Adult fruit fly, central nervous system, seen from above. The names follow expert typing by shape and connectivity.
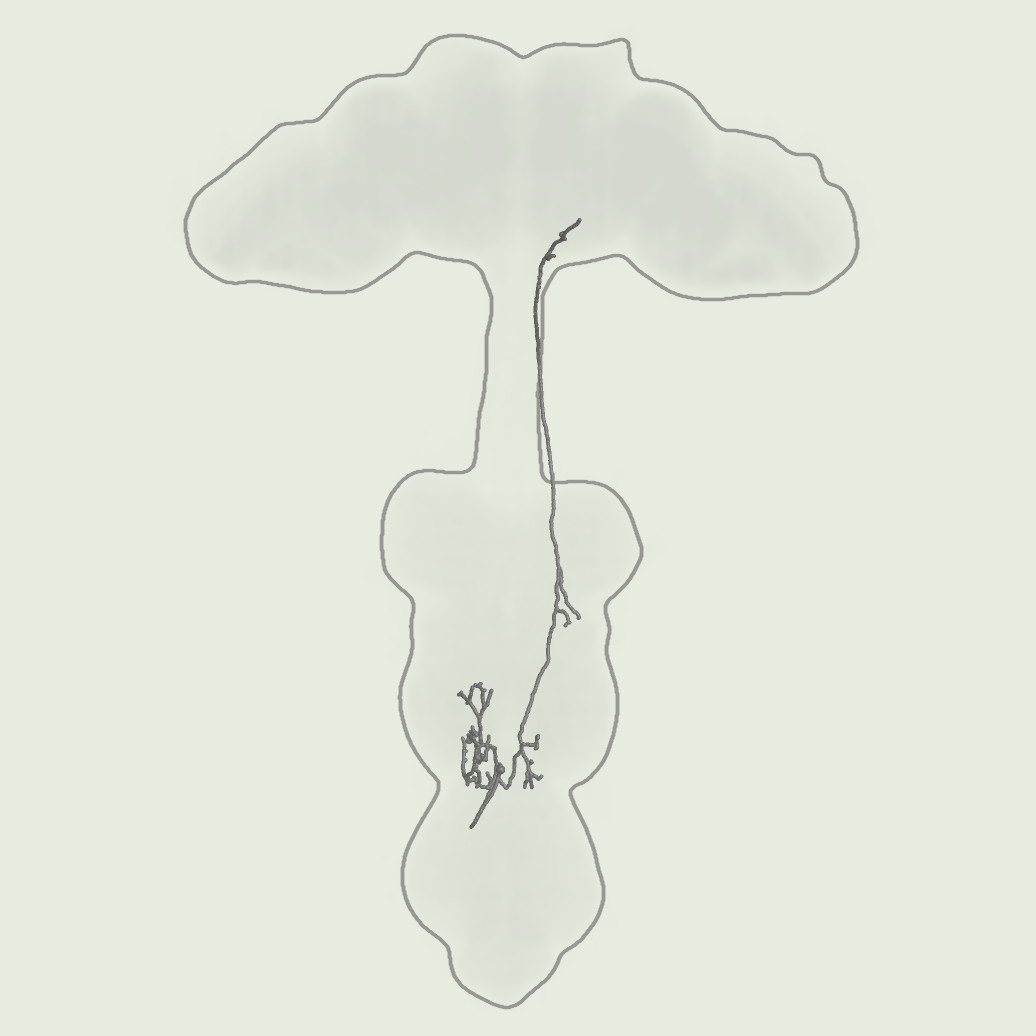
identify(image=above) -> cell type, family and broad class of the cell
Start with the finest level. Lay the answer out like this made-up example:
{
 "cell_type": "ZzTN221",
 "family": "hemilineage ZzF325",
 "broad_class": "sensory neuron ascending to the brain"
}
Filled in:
{
 "cell_type": "AN19B060",
 "family": "hemilineage 19B",
 "broad_class": "ascending neuron"
}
